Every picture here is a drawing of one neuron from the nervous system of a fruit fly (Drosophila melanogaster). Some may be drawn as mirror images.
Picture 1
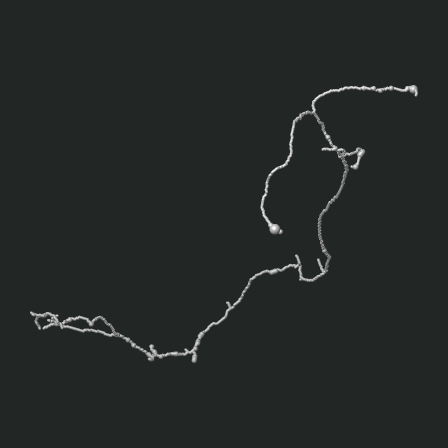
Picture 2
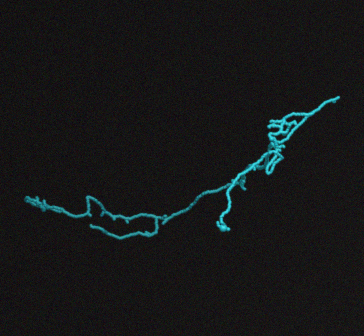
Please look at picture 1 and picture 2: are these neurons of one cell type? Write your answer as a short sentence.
They are of the same cell type.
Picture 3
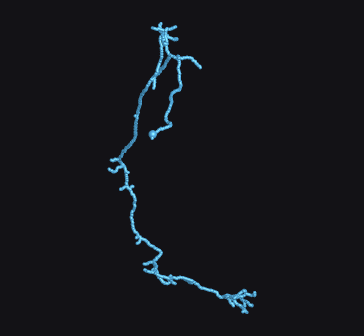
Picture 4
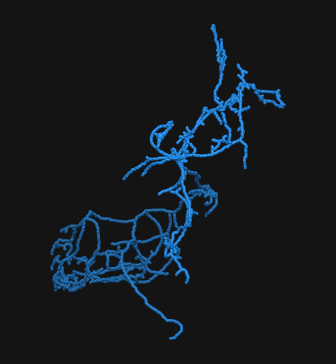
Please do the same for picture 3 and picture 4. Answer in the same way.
They are of different cell types.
